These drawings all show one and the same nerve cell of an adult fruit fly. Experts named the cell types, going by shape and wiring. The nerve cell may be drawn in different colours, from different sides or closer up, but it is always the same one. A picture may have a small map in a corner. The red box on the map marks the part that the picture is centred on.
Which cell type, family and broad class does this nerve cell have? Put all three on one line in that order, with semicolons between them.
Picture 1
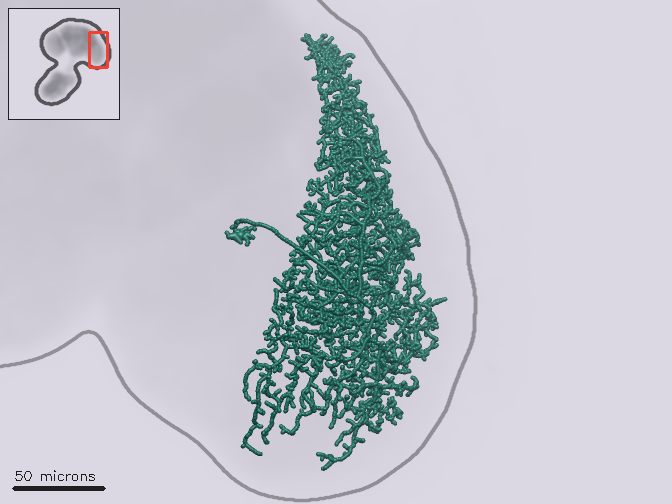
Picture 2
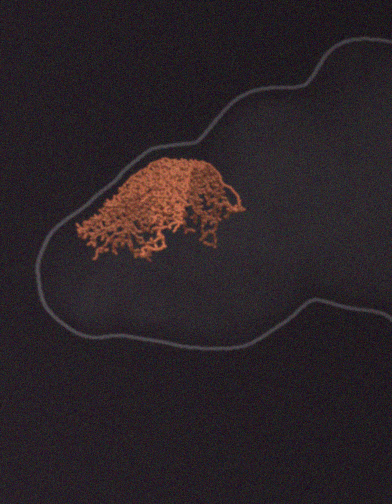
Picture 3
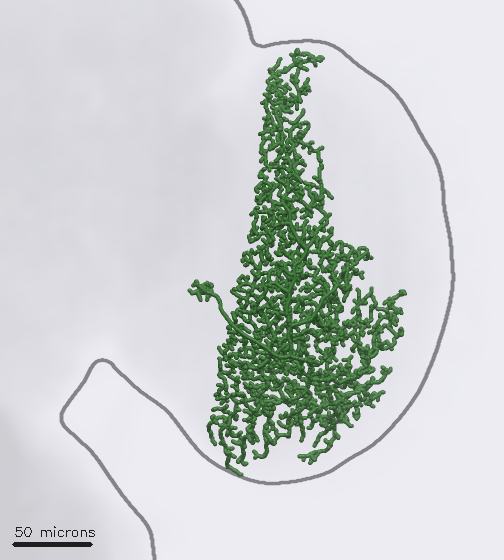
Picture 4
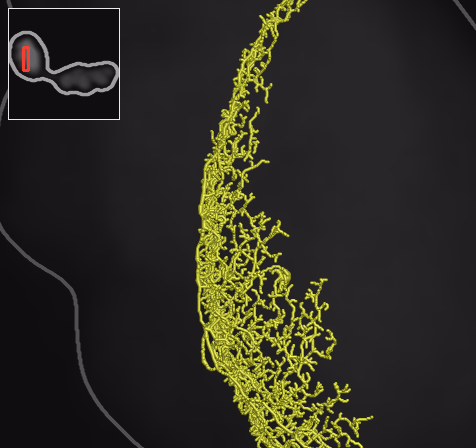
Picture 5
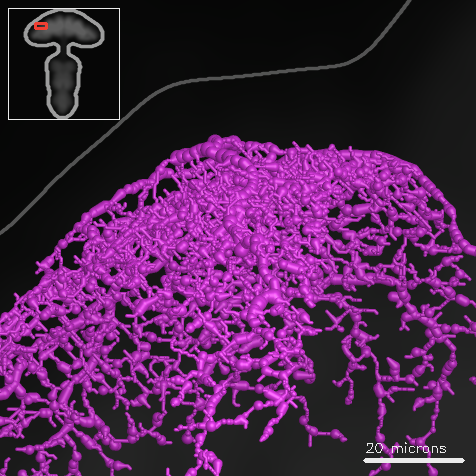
Dm17; Dm; optic-lobe intrinsic neuron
